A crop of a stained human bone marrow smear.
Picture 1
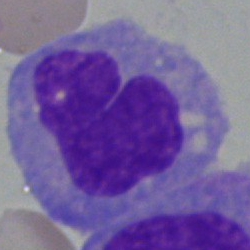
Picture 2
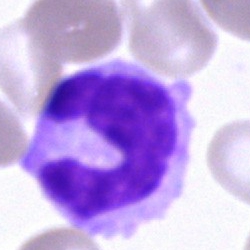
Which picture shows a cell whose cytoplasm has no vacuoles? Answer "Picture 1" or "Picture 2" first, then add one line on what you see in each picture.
Picture 2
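In picture 1: A few small clear vacuoles lie in the cytoplasm on the right side of the cell.
In picture 2: No clear vacuoles are seen in the cytoplasm.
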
